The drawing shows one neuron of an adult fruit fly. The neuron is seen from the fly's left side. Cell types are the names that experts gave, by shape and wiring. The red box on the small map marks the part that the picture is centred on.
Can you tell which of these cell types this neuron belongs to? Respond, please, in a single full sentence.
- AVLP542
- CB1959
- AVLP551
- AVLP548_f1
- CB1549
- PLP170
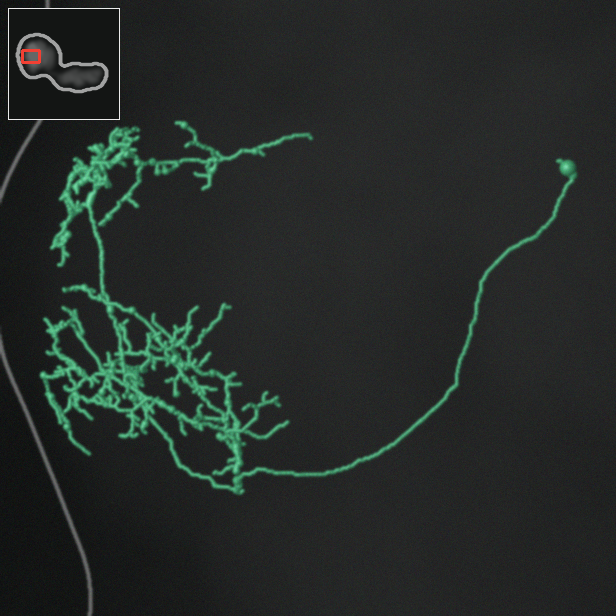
This neuron is a cell of type CB1959.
